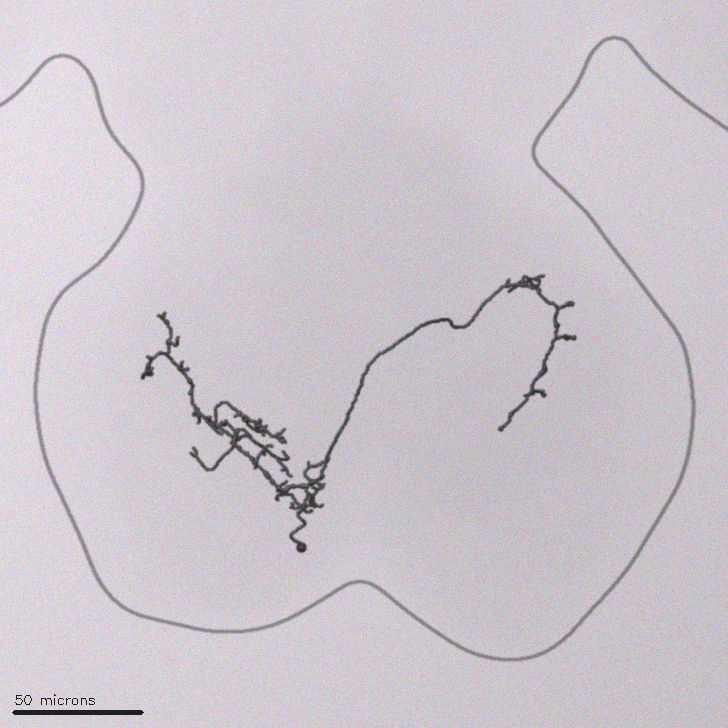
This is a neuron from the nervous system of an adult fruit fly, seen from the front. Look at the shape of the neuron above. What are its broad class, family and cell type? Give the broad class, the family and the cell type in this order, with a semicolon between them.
nerve-cord intrinsic neuron; hemilineage 06B; IN06B078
